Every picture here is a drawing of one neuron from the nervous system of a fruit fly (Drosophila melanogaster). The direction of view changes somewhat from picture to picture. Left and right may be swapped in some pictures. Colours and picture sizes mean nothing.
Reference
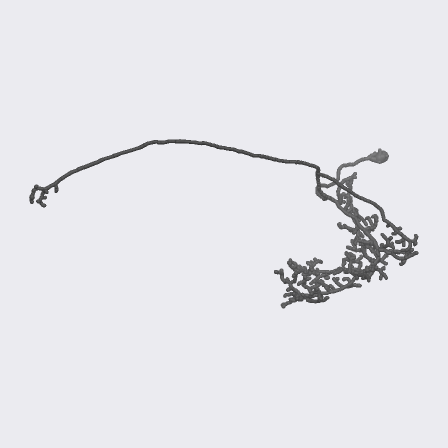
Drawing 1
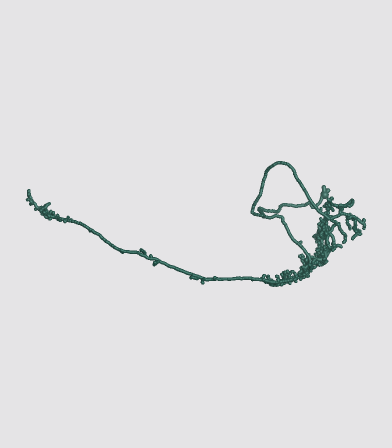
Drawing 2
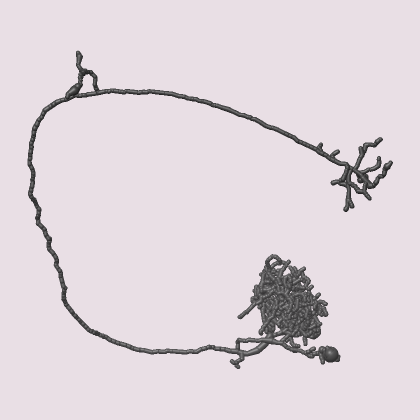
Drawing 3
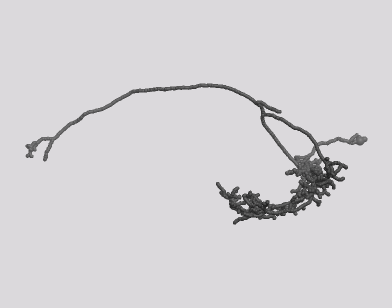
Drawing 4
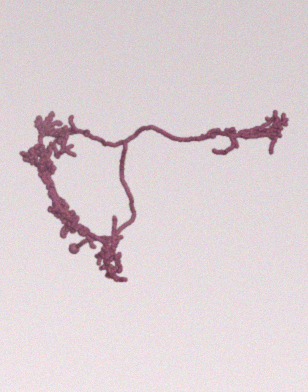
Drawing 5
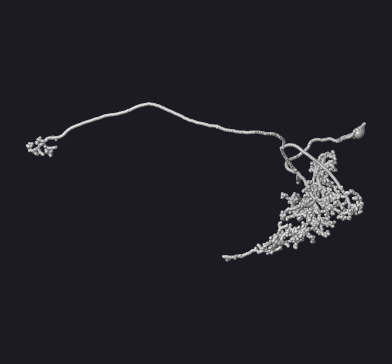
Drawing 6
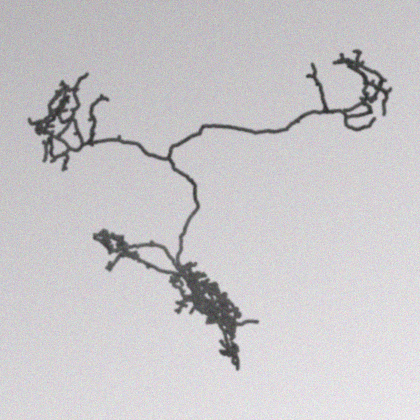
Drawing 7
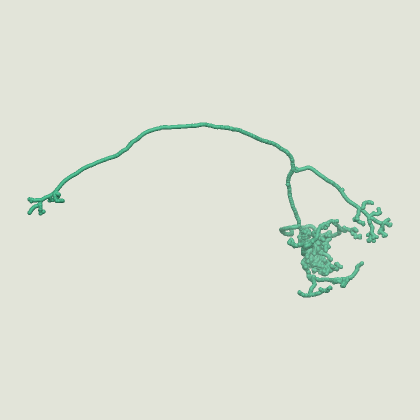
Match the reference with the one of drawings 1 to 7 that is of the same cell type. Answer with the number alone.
5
